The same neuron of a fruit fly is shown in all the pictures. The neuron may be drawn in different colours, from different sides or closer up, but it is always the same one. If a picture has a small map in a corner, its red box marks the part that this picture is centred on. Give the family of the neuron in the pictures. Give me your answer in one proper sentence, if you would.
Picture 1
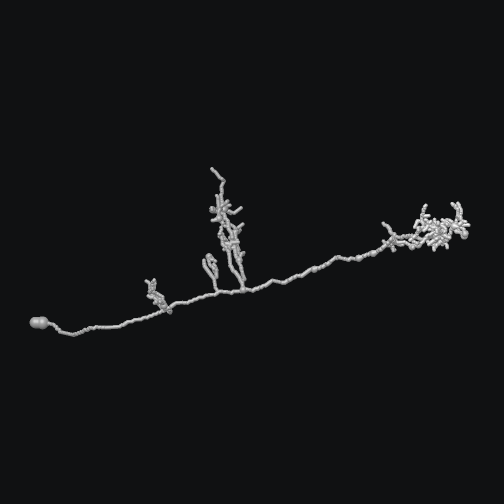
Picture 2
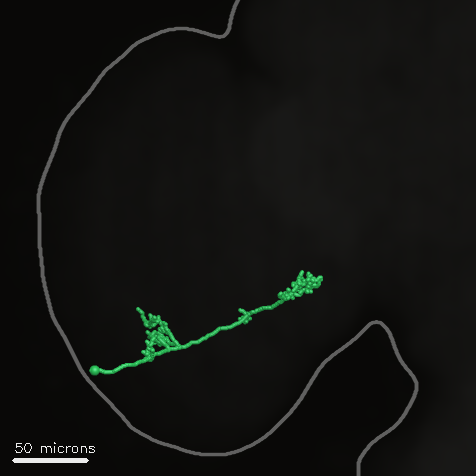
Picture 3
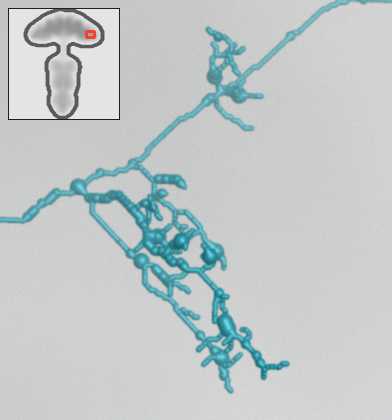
Of family TmY is the neuron in these images.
